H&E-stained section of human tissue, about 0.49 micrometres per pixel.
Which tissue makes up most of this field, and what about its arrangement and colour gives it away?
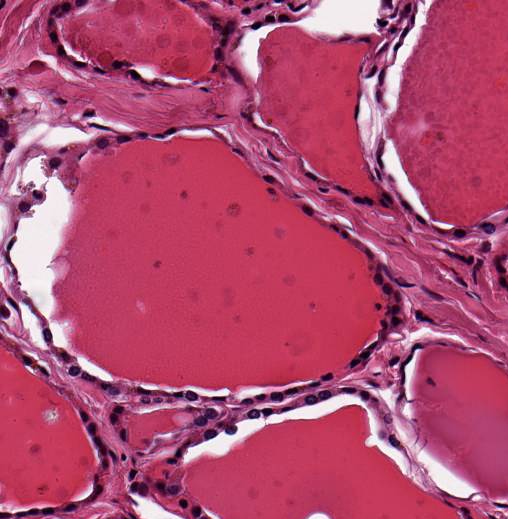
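This field mainly shows thyroid follicle. It consists of closely packed rounded follicles of widely varying size, the largest sitting at centre-left. Their lumens are filled with homogeneous pink material, and each follicle is lined by a single layer of flattened epithelial cells.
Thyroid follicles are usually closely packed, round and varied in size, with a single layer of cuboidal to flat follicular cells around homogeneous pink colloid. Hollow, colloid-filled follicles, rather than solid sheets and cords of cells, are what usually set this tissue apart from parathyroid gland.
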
